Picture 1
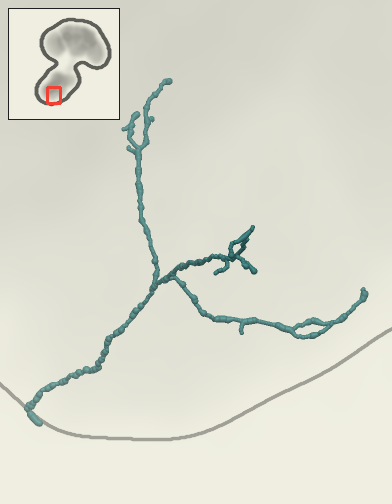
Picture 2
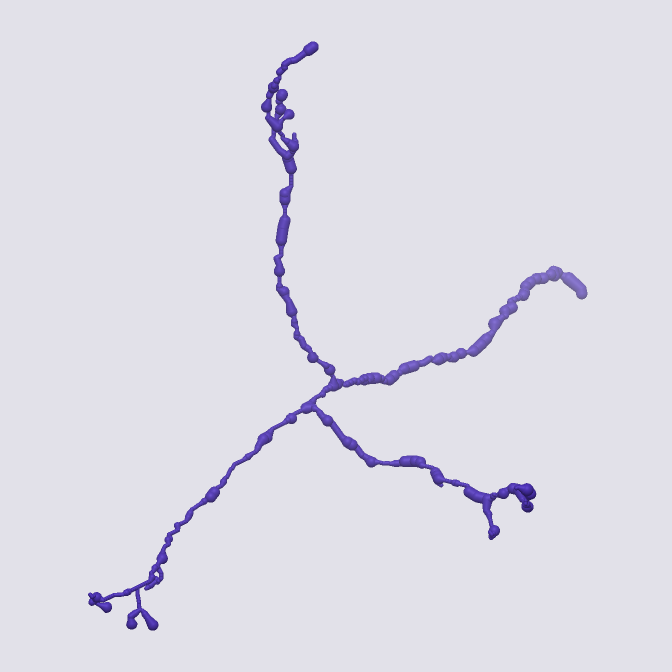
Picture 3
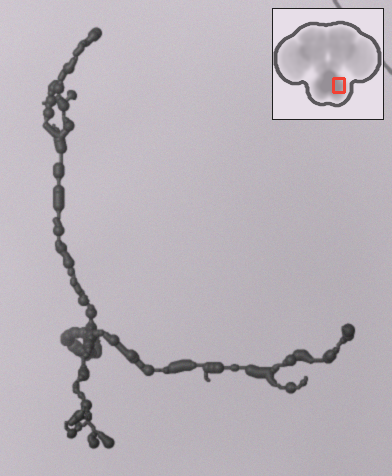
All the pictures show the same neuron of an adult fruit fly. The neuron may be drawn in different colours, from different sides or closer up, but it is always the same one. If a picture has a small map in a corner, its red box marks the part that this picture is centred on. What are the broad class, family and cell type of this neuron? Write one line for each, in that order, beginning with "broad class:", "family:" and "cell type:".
broad class: sensory neuron entering the nerve cord
family: class mechanosensory proprioceptive
cell type: SNpp50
